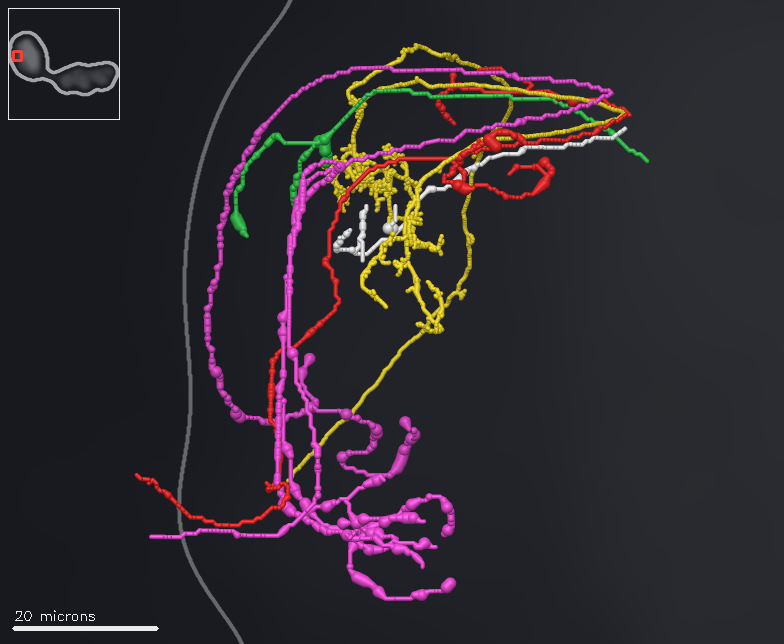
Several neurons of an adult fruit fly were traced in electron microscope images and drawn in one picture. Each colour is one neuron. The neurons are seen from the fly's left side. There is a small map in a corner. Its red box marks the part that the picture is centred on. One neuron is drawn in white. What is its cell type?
ORN_DM6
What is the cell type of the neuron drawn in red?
ORN_DM3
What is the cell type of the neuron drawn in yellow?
ORN_DC1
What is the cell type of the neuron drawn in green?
ORN_DA2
